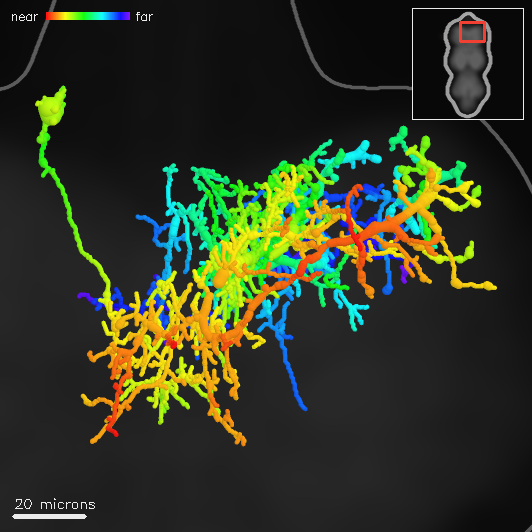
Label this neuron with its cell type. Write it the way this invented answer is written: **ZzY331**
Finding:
**INXXX089**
